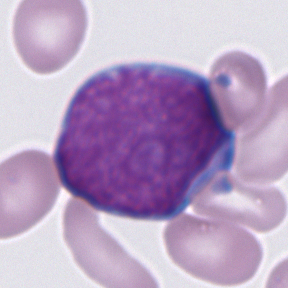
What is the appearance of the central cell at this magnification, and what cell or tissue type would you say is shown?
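Outline first: rounded, with a few gently flattened sides. Nucleus next: round to oval, without indentation or lobes. Within it, a faint pale rounded area sits in the lower centre. Cytoplasm last: blue, widest on the right side. This is a myeloblast.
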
